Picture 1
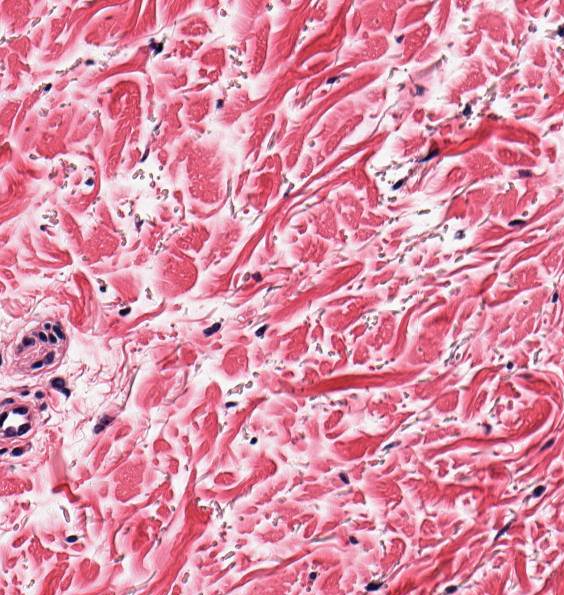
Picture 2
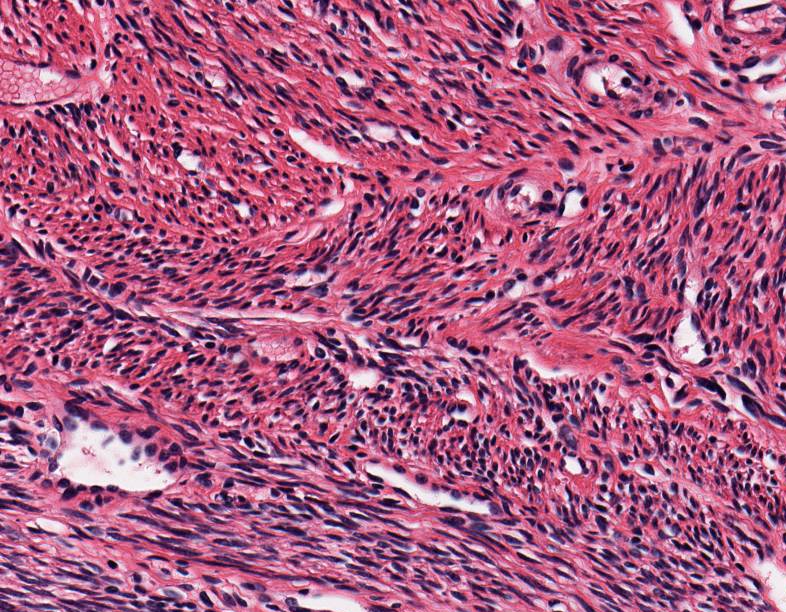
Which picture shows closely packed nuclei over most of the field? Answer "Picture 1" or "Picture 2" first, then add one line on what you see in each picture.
Picture 2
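In picture 1: Nuclei are sparse across the field.
In picture 2: The whole field is a dense sheet of spindle cells arranged in interlacing fascicles.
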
